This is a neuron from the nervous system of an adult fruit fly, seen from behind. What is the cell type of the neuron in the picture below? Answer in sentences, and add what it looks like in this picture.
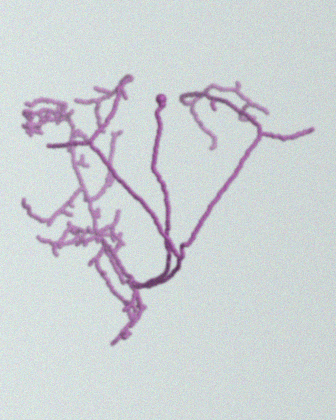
Its cell type is CRE086. It is a central-brain intrinsic neuron. The cell body can be seen at the top of the picture. Dozens of branch ends can be seen.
